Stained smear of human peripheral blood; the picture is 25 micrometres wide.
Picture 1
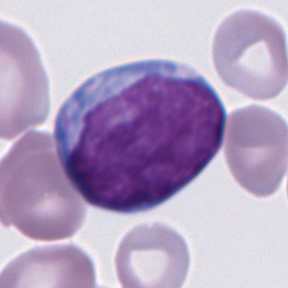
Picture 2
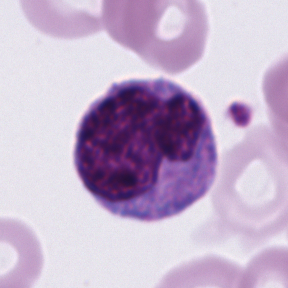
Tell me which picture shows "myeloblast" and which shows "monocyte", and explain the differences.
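Quick answer: the first picture is the myeloblast and the second is the monocyte. Look at the nucleus: the myeloblast's is oval with a smooth edge and no indentation, while the monocyte's is indented on its lower right side.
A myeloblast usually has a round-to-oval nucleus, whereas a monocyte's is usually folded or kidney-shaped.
How much of the cell the nucleus fills differs too: about 80% of the area in the myeloblast, about 60% in the monocyte, where it lies toward the upper left.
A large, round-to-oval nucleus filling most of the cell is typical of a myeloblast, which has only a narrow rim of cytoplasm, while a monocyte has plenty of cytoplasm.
In the myeloblast the cytoplasm is just a narrow crescent along the upper-left side, pale blue and deepening to a darker blue at the edge, with no distinct granules. The monocyte's cytoplasm is a pale bluish lilac with a fine, faint granularity and no vacuoles. Its chromatin is clumped into dark purple patches with lighter spaces between them, and no nucleoli can be seen.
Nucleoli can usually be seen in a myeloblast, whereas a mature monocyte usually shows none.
As for outline and size, the myeloblast is smooth and rounded-oval, about 15 by 13 micrometres, with red cells touching its right side, and the monocyte is about 13 micrometres across.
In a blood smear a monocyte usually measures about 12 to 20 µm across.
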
